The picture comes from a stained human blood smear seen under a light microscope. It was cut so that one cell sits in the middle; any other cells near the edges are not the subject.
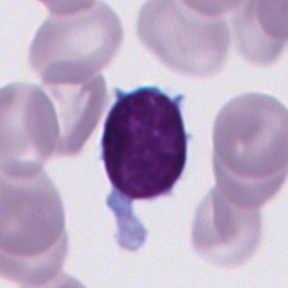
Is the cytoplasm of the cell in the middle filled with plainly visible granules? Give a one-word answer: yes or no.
No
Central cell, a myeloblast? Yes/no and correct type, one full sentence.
No, the middle cell is actually a typical lymphocyte rather than a myeloblast.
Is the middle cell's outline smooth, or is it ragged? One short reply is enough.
This cell has an uneven outline, either ragged or bearing projections.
